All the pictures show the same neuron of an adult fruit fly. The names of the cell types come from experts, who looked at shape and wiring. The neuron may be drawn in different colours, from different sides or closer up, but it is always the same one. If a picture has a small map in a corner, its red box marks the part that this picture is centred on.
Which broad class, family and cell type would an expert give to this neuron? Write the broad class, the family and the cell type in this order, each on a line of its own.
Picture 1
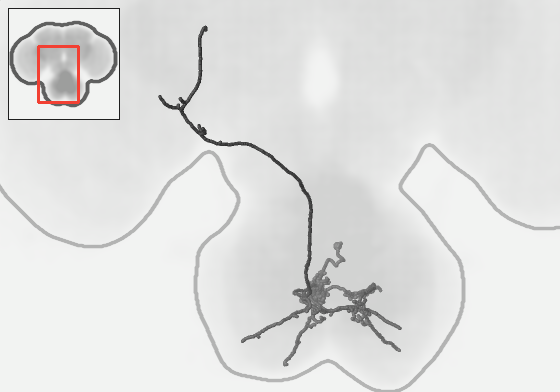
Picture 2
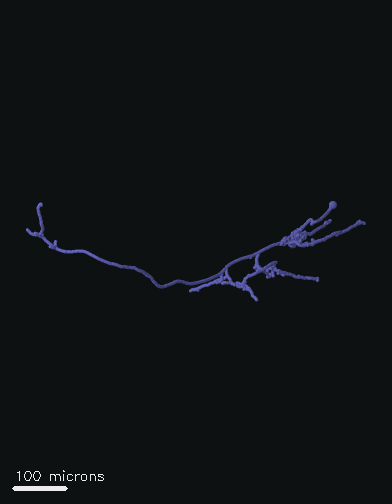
ascending neuron
hemilineage 12B
AN12B004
